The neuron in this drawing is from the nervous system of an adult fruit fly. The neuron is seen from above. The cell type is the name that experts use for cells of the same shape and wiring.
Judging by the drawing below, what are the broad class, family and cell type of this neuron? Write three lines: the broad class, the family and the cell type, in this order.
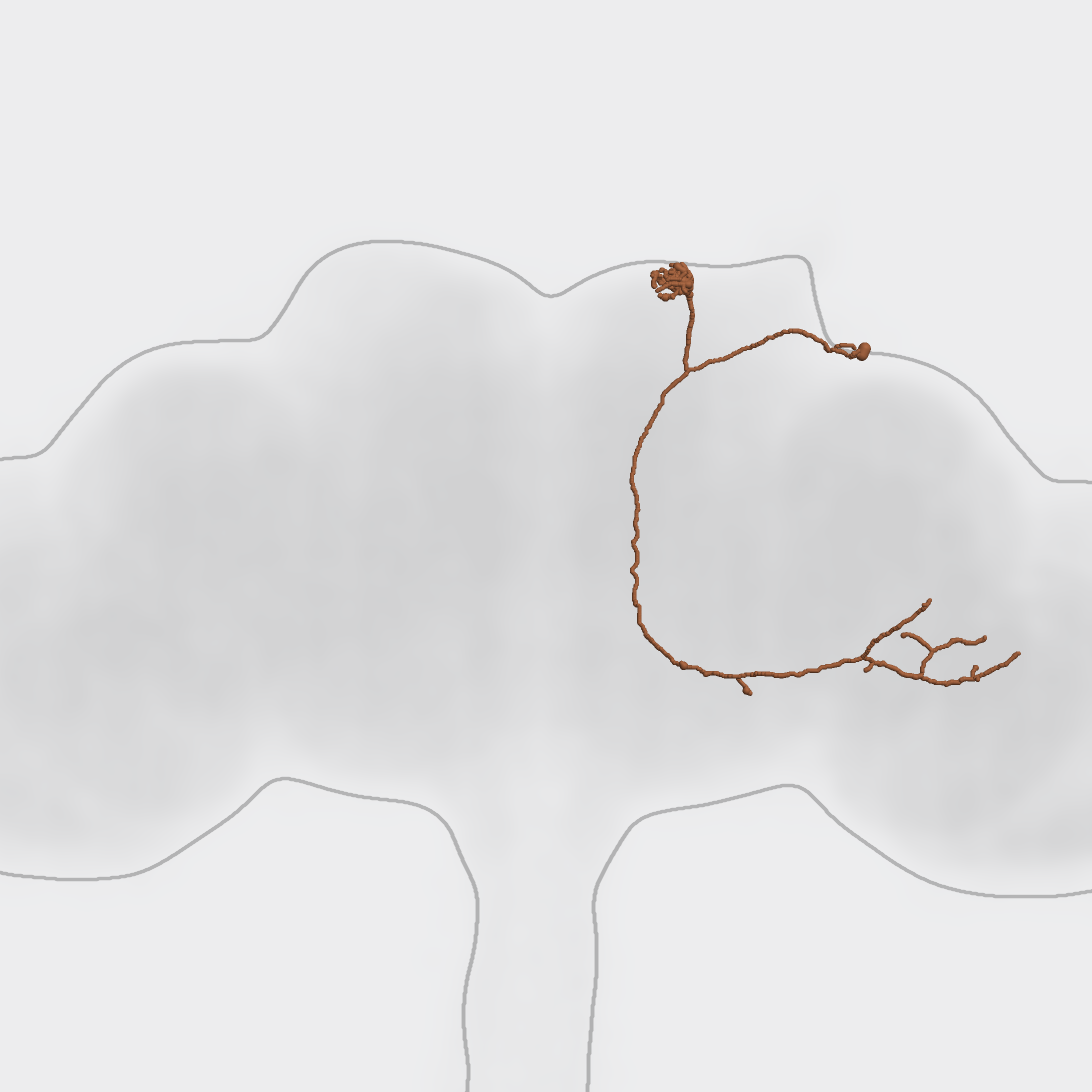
central-brain intrinsic neuron
hemilineage ALl1_ventral
DA2_lPN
